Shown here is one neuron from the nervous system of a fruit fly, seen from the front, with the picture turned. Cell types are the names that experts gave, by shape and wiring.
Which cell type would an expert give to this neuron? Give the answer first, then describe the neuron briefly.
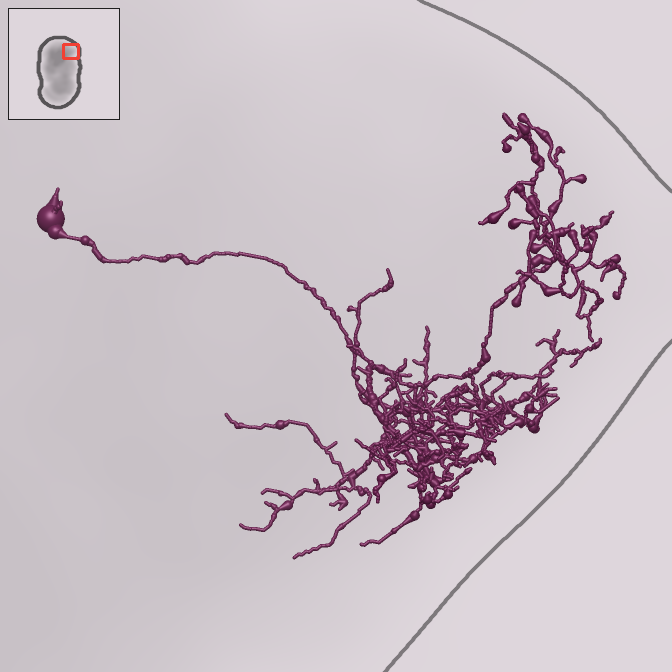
It is of cell type INXXX418. Its broad class is nerve-cord intrinsic neuron. The picture shows dozens of branch ends. In this view it is wider than it is tall.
